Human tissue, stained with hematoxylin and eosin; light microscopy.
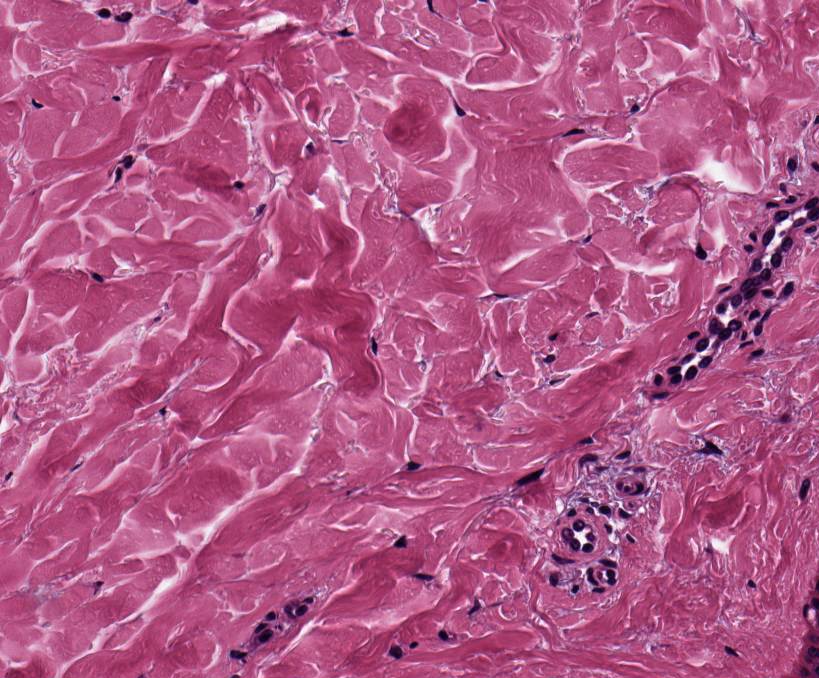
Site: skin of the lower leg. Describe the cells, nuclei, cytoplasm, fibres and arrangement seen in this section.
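Thick, wavy, pink collagen bundles fill almost the whole field, running in many directions and separated by narrow white clefts. Cells are sparse: mostly small, dark, spindle-shaped nuclei, scattered singly. In the lower middle-right lies a small cluster of tiny round profiles ringed by dark nuclei.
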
